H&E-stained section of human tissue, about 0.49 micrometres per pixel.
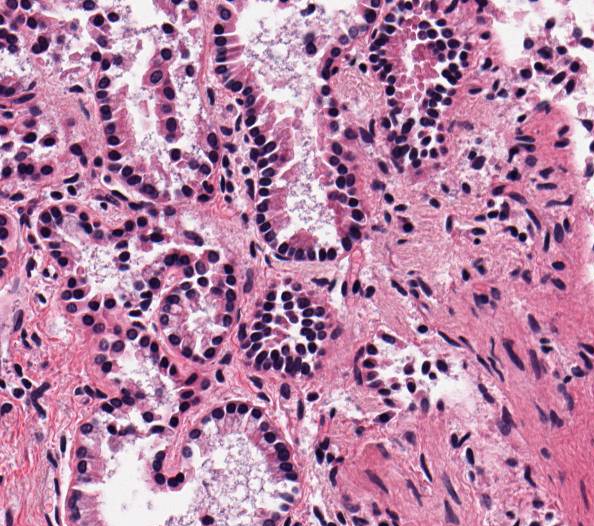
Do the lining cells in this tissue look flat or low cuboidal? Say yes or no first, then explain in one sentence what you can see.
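No. The glands are lined by a single layer of tall columnar cells with dark oval nuclei.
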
